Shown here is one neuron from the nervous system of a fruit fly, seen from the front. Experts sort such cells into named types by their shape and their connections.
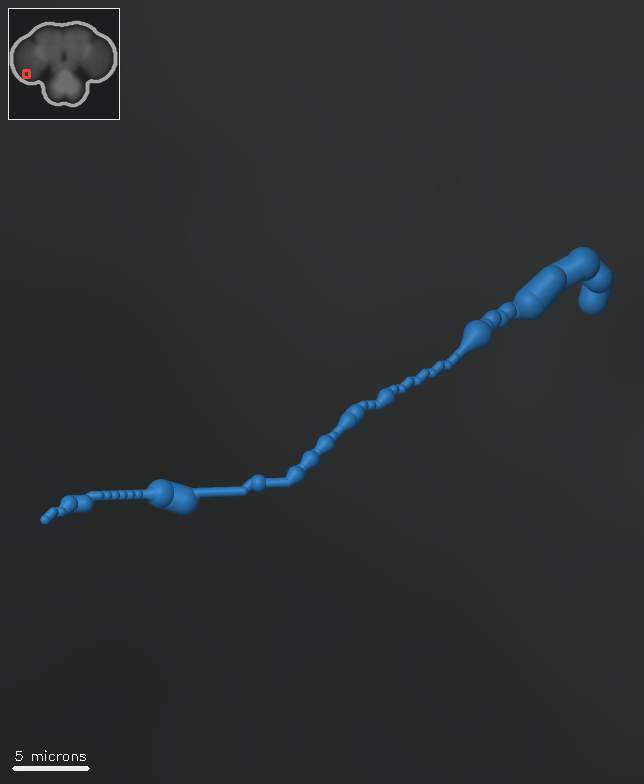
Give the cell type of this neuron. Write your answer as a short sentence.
The cell type is R7y.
